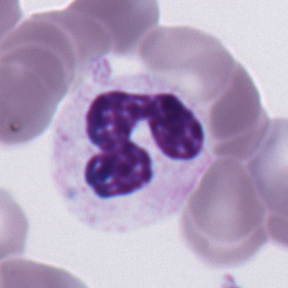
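Segmented neutrophil at the centre of a stained smear of human peripheral blood. The nucleus is bent into lobes linked by narrowed portions, and no nucleoli are visible in it. Fine pink-violet granules are present in the cytoplasm, which contains no vacuoles.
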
